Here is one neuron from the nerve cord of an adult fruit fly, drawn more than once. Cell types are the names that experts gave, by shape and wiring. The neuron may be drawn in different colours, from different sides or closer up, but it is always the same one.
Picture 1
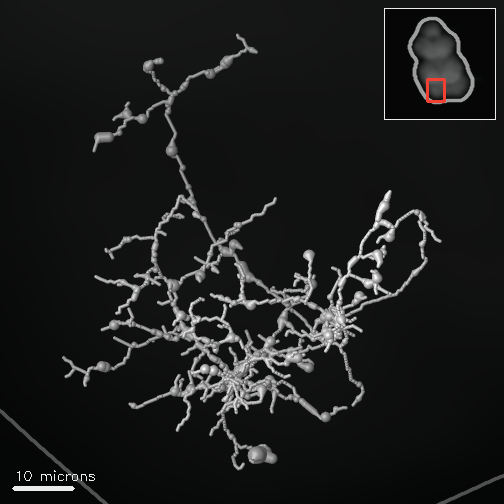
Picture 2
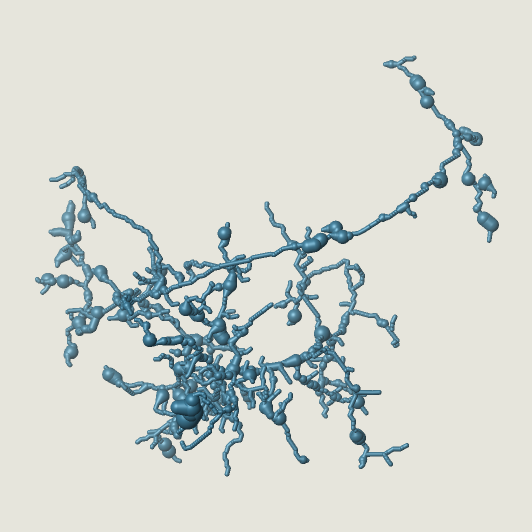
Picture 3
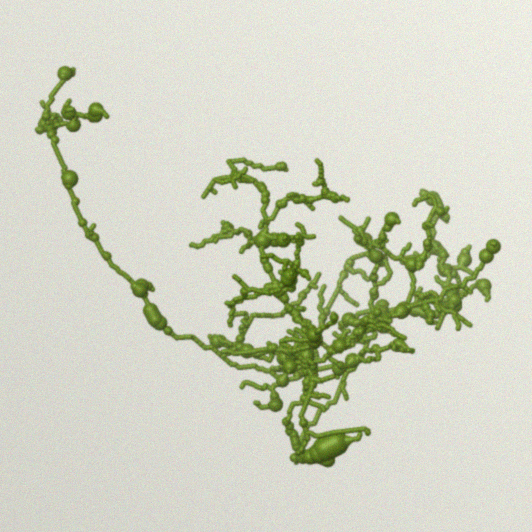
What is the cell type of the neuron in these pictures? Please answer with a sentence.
The cell type is IN01B040.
